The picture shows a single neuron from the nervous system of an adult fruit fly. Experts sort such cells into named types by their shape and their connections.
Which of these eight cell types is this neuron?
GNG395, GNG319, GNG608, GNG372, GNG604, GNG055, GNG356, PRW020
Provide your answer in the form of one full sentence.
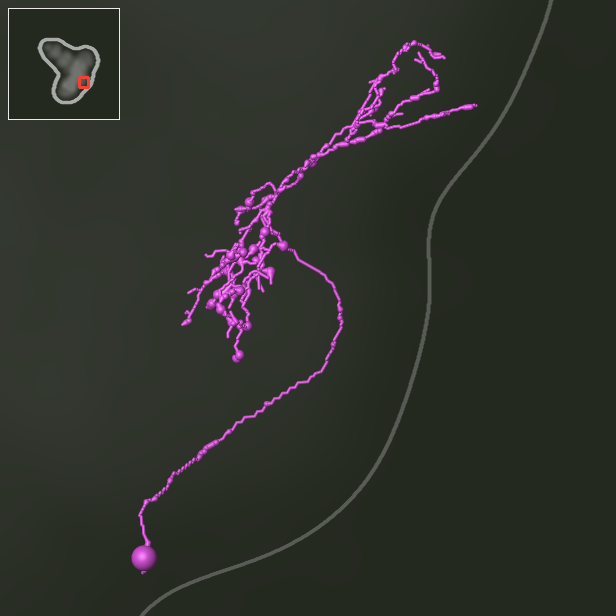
This particular neuron has the cell type GNG395.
